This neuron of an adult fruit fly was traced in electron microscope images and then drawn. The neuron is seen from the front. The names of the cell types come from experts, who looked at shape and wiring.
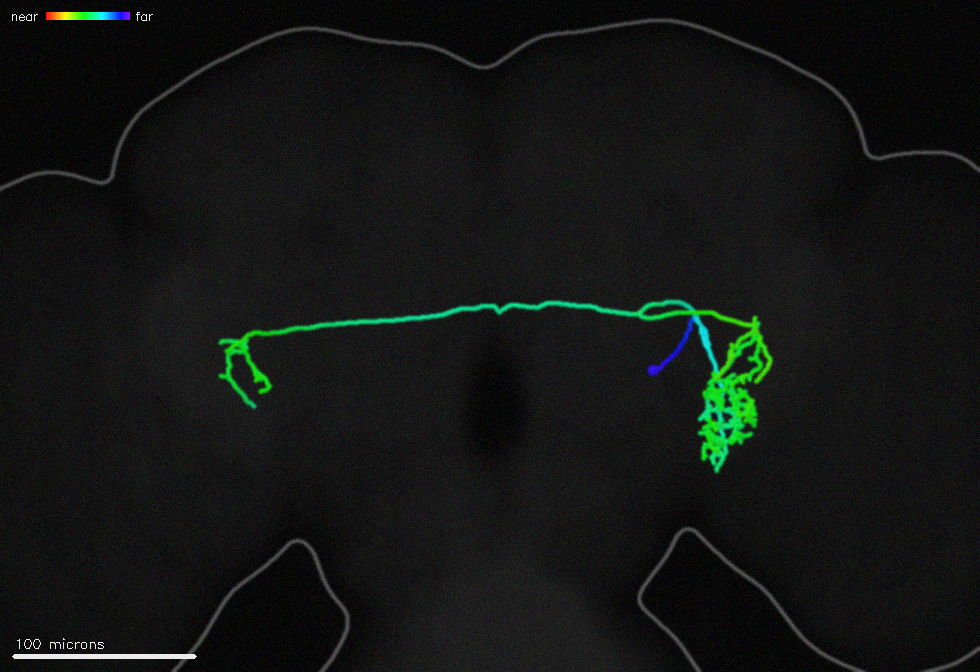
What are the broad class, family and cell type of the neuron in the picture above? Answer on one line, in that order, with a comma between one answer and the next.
central-brain intrinsic neuron, hemilineage VLPl&p2_posterior, CB2491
